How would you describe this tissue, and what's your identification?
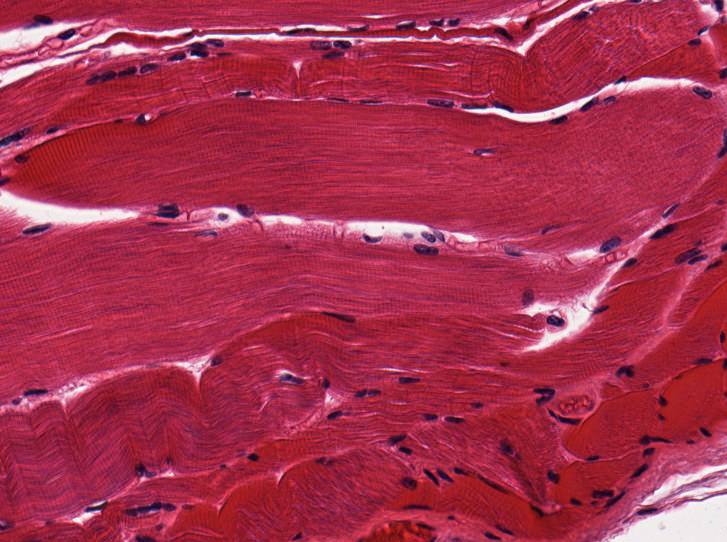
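Look first at the fine cross-striations running across each fibre, at right angles to its length. Now find the dark, elongated nuclei: they sit at the edges of the fibres, not in their centres. The fibre cytoplasm takes a deep, even pink-red. In the lower half, the fibres follow a wavy, buckled course. This is skeletal muscle.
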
